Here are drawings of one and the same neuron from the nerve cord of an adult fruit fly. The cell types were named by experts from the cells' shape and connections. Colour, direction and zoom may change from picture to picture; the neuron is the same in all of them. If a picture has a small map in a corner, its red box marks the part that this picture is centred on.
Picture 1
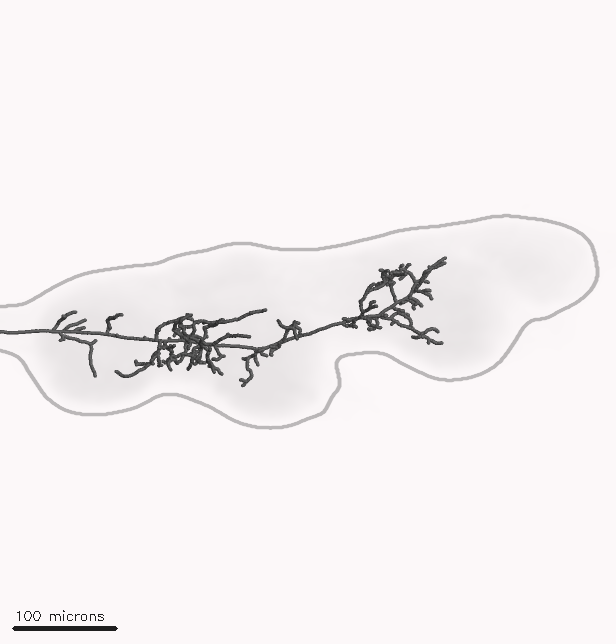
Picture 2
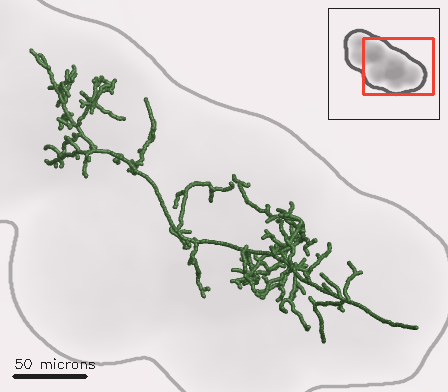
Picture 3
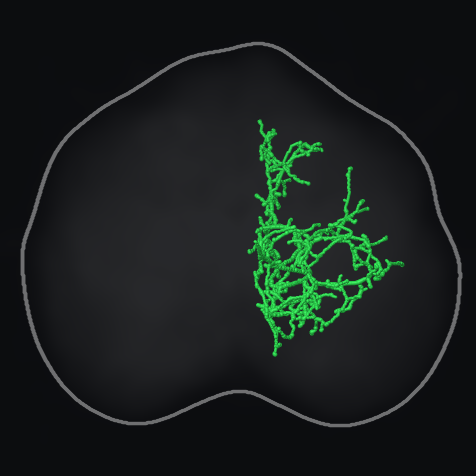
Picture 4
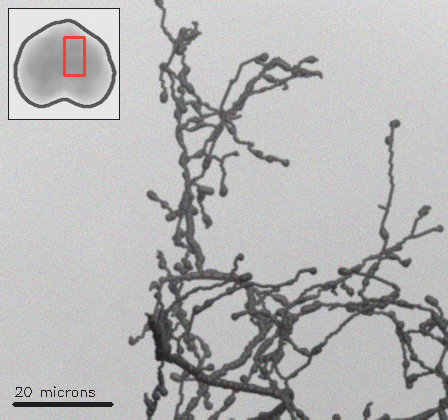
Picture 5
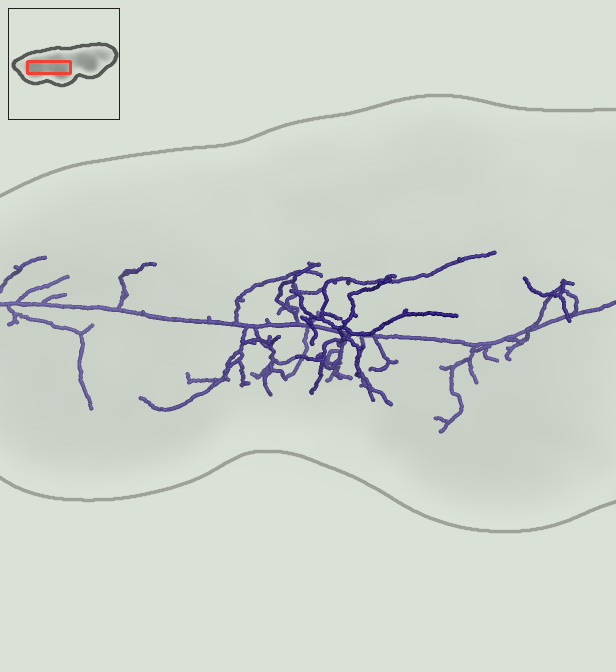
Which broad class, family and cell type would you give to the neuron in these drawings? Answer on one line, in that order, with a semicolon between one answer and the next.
descending neuron; DNpe; DNpe056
